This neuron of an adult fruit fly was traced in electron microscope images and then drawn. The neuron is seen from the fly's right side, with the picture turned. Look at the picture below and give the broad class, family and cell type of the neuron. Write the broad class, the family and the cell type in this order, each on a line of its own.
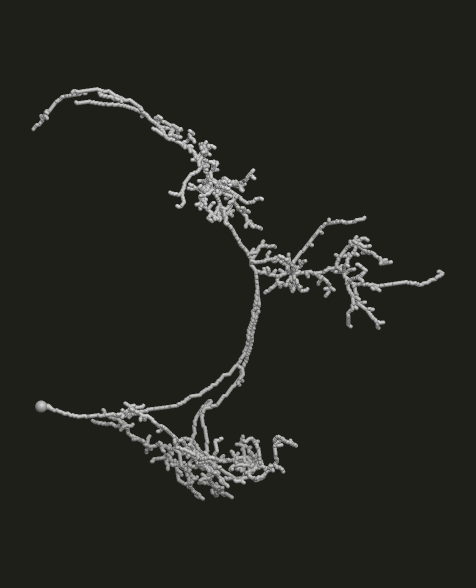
central-brain intrinsic neuron
hemilineage DM1_antero_dorsal
IB024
